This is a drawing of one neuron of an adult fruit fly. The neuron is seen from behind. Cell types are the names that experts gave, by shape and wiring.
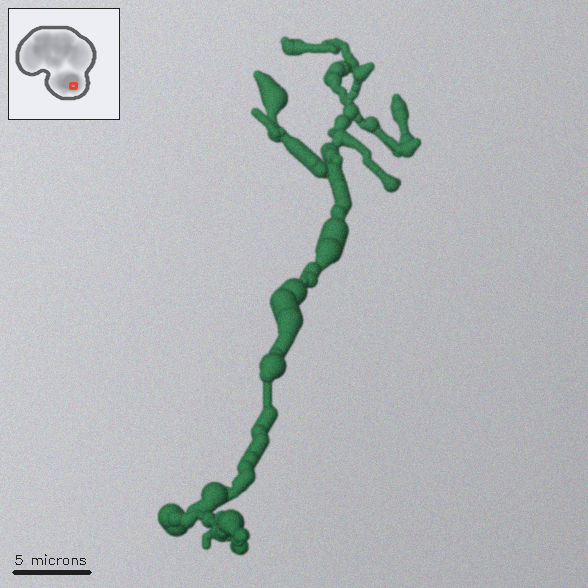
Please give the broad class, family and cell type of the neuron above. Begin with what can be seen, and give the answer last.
The drawing shows no cell body. From top to bottom in the picture it spans about 35 microns. There are a dozen or fewer branch ends. This is a sensory neuron entering the nerve cord. The name of its family is class mechanosensory tactile. It is of cell type SNta27.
